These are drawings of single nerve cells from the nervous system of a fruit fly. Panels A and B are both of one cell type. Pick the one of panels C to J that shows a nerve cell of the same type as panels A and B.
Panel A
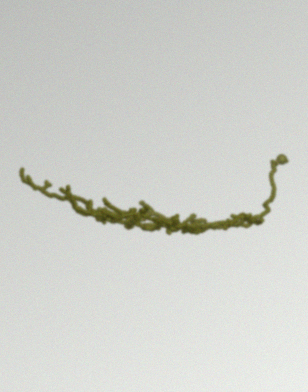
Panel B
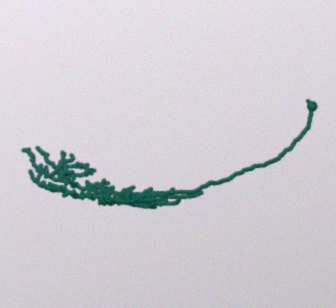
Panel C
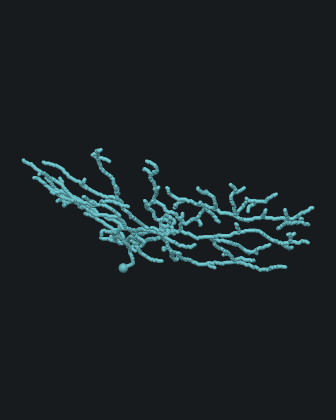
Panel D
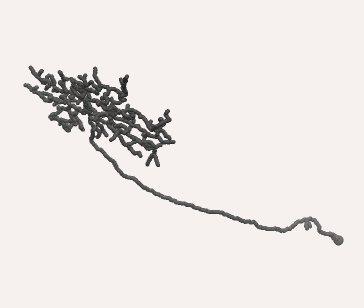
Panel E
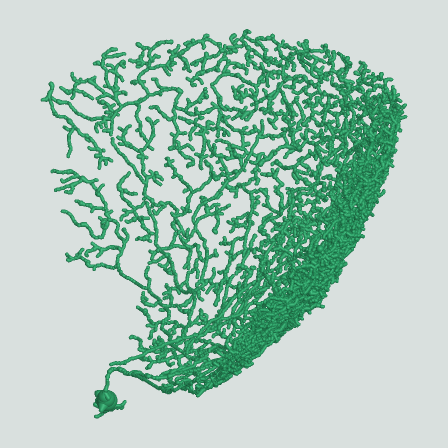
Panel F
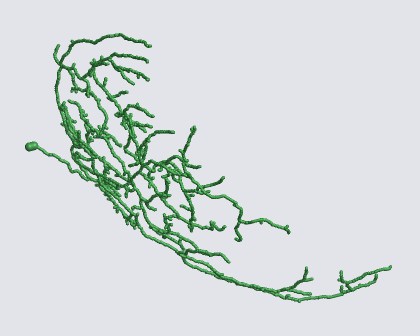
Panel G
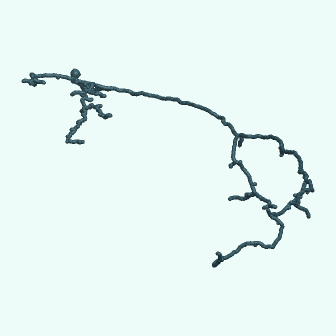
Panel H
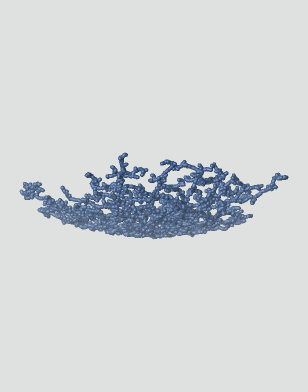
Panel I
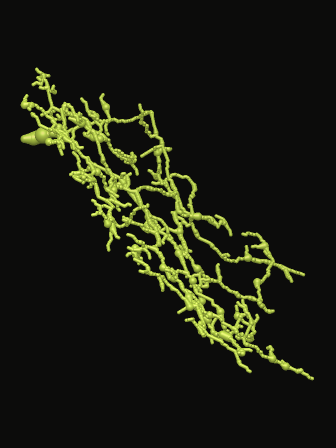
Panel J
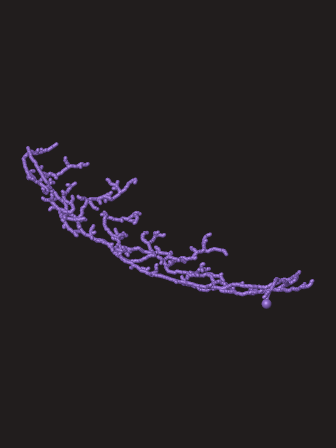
J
